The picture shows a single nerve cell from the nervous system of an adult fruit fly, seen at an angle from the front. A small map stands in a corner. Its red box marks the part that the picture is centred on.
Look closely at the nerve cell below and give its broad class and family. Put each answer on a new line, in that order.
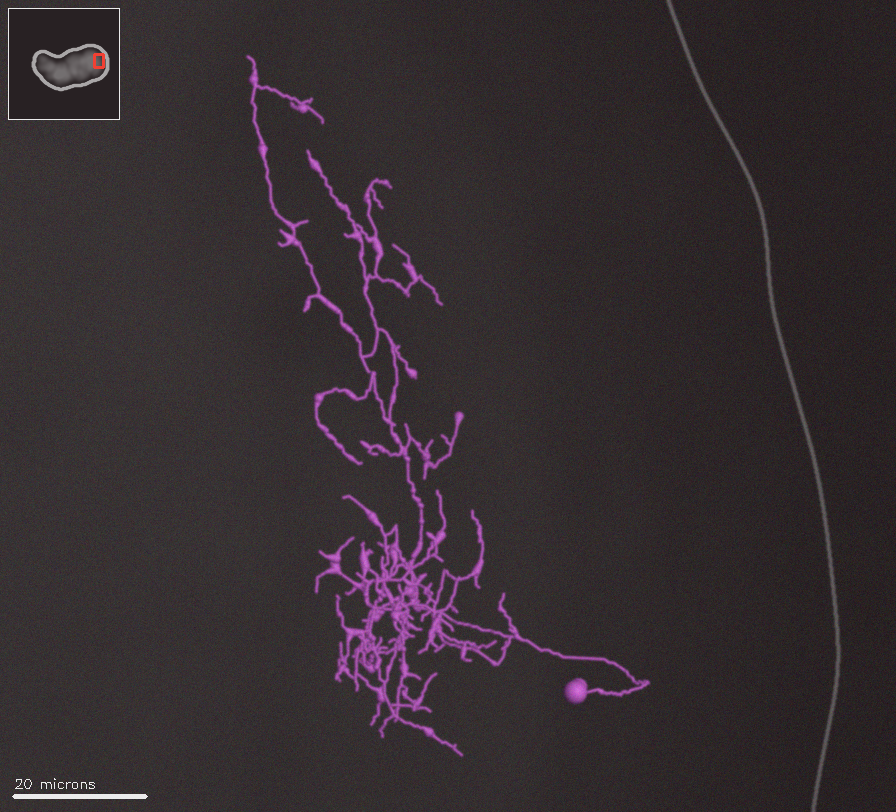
optic-lobe intrinsic neuron
Cm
